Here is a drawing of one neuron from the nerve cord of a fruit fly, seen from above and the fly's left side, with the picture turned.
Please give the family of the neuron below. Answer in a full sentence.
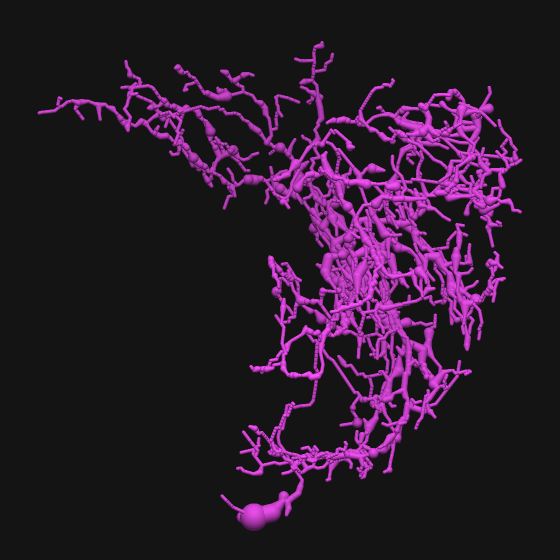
The family is hemilineage 06A.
